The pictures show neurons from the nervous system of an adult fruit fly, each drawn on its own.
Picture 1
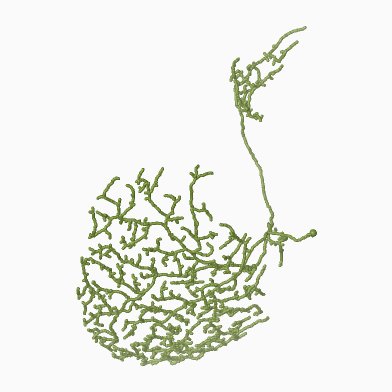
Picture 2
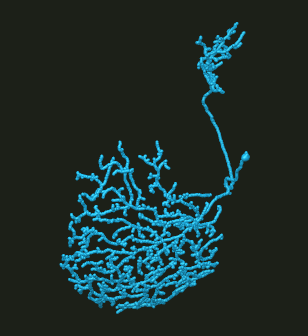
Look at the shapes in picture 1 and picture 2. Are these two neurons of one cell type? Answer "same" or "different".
same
